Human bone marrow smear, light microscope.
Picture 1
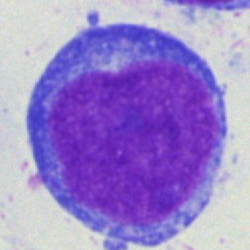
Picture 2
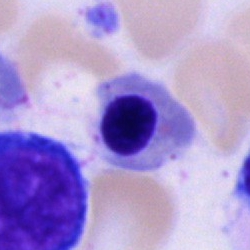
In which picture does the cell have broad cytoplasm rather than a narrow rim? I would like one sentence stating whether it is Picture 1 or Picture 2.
In picture 2, a wide area of cytoplasm encircles the nucleus.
